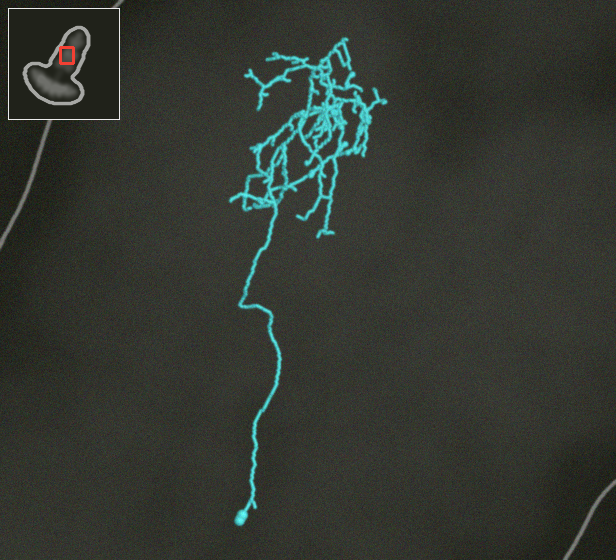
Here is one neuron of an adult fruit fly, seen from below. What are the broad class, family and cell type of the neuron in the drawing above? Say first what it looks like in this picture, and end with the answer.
Its cell body lies at the bottom of the picture. The picture shows dozens of branch ends. It is a nerve-cord intrinsic neuron. Its family is hemilineage 14A. The cell type is IN14A119.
